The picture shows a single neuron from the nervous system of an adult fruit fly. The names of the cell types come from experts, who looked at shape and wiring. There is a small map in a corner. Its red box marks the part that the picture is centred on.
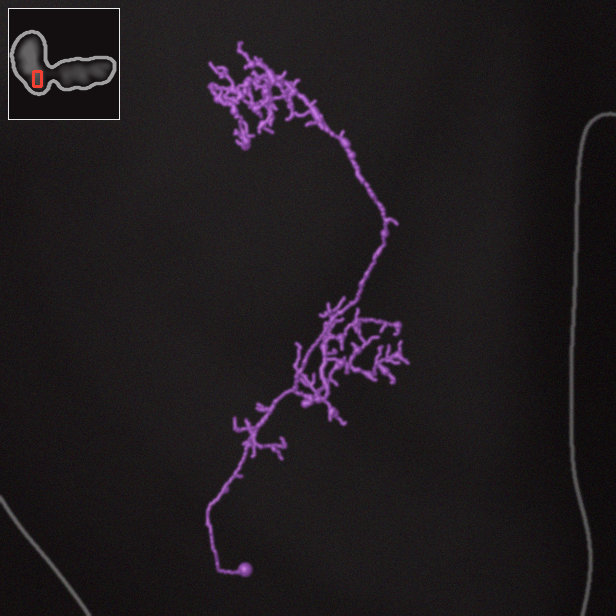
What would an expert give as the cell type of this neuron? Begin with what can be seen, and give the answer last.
The cell body can be seen at the bottom of the picture. The picture shows dozens of branch ends. This is an optic-lobe intrinsic neuron. The cell type is TmY21.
